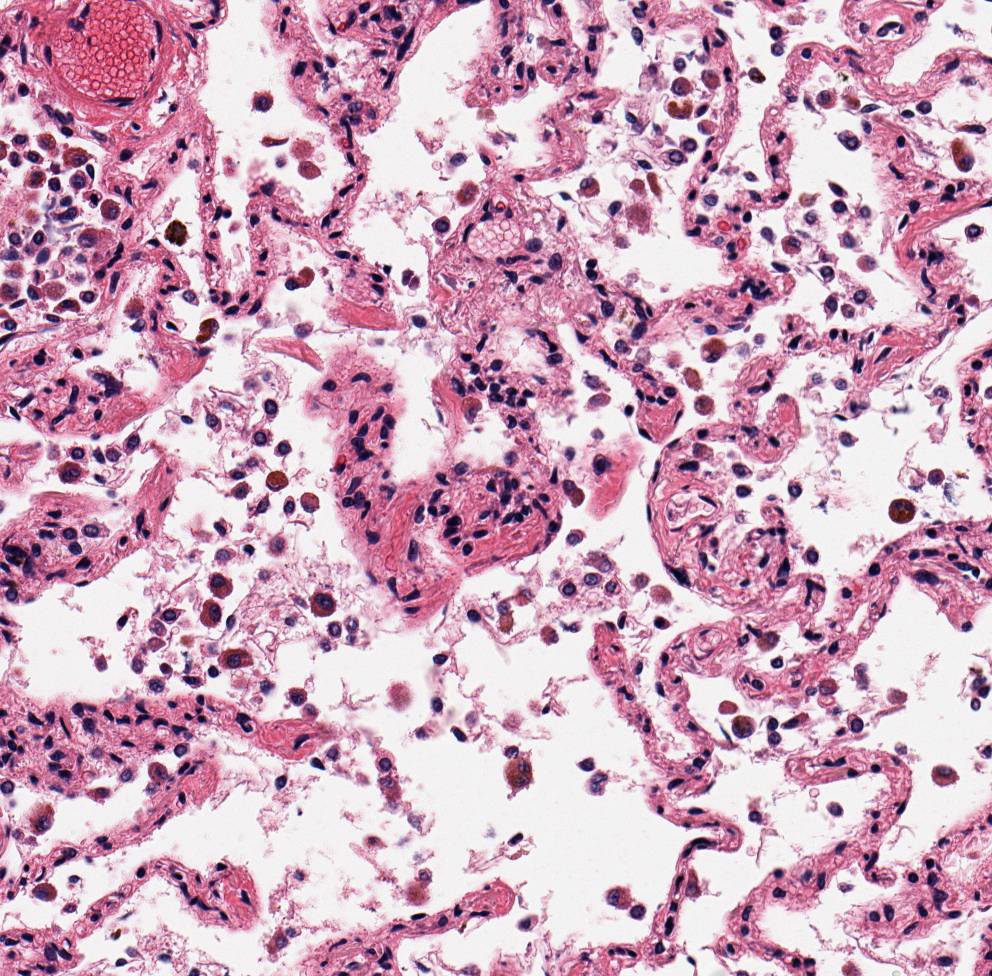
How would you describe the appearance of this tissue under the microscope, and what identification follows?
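See how thin, wavy, branching pink septa outline large irregular empty spaces throughout the field. The septa are pink fibrous tissue holding many elongated dark nuclei. Rounded cells with brown granular cytoplasm lie free and scattered in the spaces. At the left edge, below the top left vessel, small round-nucleated cells crowd together. This is lung.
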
